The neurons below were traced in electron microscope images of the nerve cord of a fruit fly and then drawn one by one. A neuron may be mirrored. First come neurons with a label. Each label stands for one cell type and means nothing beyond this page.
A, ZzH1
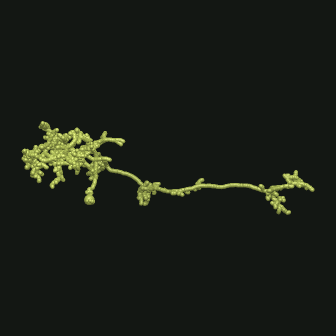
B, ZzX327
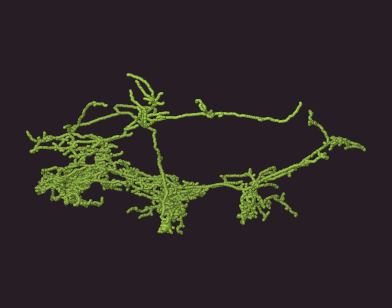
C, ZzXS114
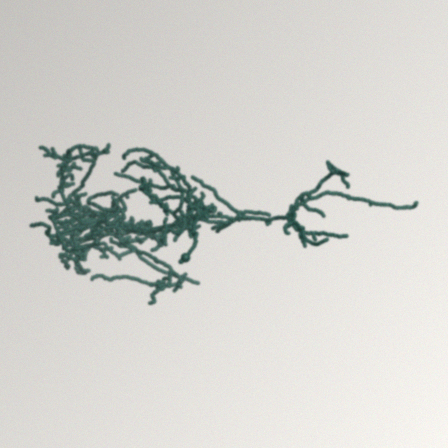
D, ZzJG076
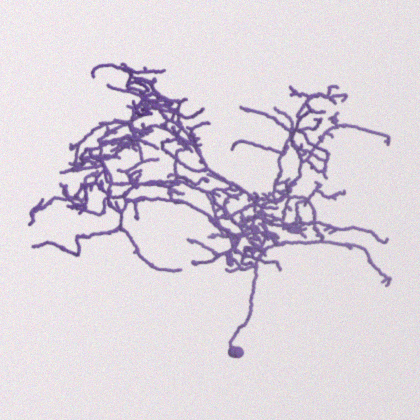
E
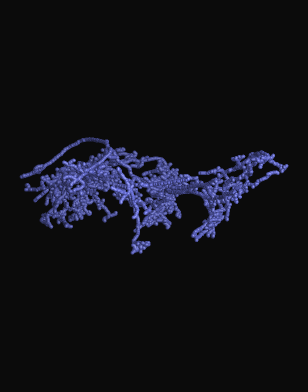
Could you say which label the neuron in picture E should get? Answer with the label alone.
ZzX327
